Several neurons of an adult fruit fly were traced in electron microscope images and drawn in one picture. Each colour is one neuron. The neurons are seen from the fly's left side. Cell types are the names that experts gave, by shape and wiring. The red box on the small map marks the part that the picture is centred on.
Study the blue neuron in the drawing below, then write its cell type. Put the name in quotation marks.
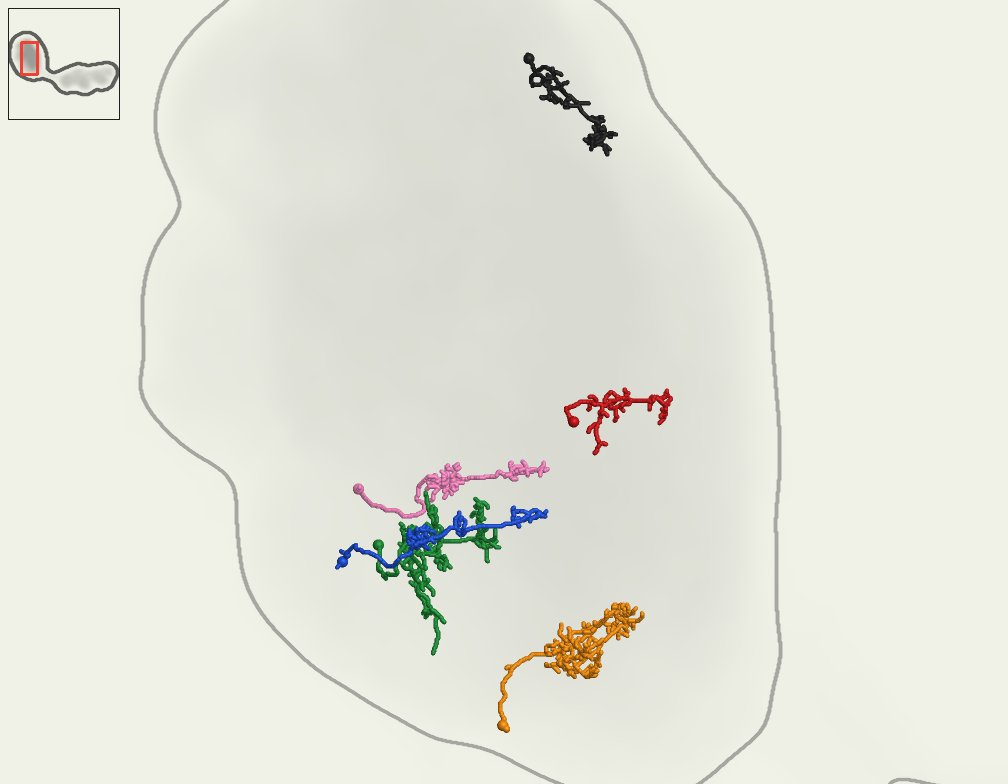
"Mi1"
